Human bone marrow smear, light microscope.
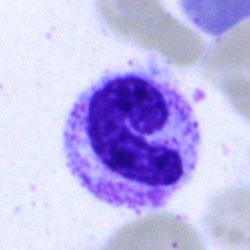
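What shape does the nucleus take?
It curves into a C, with the hollow side turned to the right.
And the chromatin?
Dark purple, packed in dense clumps.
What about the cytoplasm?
It is pale and rims the nucleus all the way round, with fine purple granules scattered through it.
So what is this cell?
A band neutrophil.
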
